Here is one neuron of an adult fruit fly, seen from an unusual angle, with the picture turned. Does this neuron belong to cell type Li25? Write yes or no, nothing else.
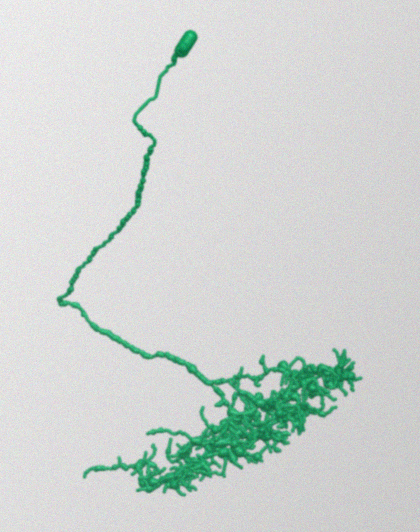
yes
